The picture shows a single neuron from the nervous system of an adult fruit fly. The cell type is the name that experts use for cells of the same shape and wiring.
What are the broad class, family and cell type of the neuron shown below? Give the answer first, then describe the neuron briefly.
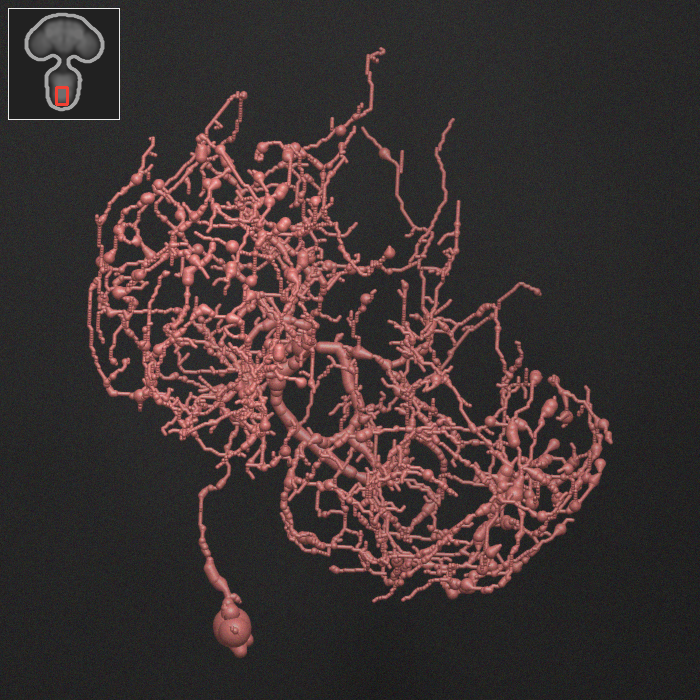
Its broad class is nerve-cord intrinsic neuron. The family is hemilineage 00A. The cell type is IN00A033. The picture shows more than a hundred branch ends. In this view it is about as wide as it is tall.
